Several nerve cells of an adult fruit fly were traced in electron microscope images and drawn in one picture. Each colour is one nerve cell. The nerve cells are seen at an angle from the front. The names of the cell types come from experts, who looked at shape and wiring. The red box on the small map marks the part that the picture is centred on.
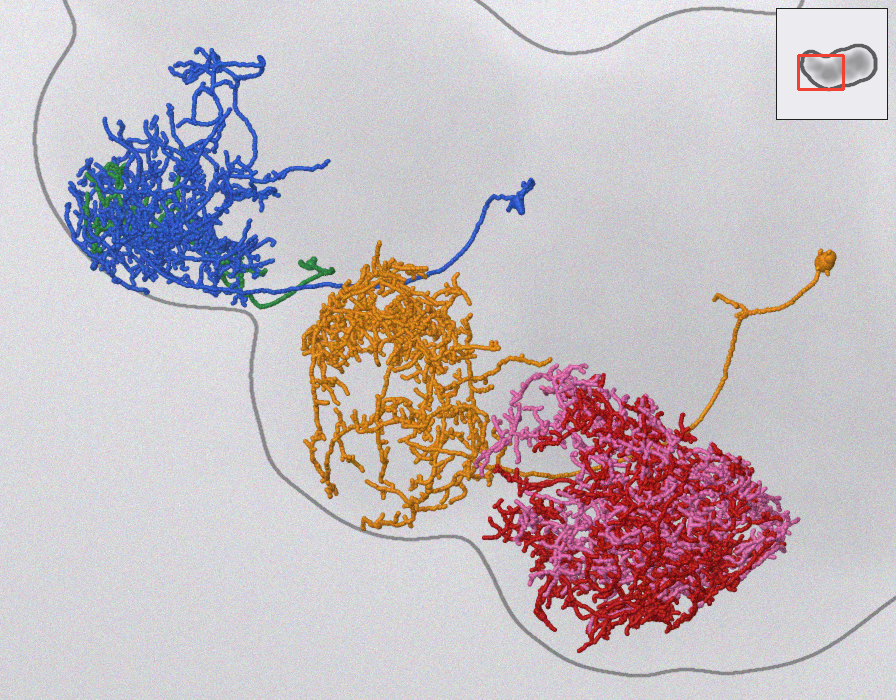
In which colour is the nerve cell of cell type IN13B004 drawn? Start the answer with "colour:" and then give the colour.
colour: red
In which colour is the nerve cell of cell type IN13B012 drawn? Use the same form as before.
colour: pink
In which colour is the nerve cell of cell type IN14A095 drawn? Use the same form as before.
colour: green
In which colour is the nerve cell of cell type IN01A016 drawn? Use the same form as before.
colour: blue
